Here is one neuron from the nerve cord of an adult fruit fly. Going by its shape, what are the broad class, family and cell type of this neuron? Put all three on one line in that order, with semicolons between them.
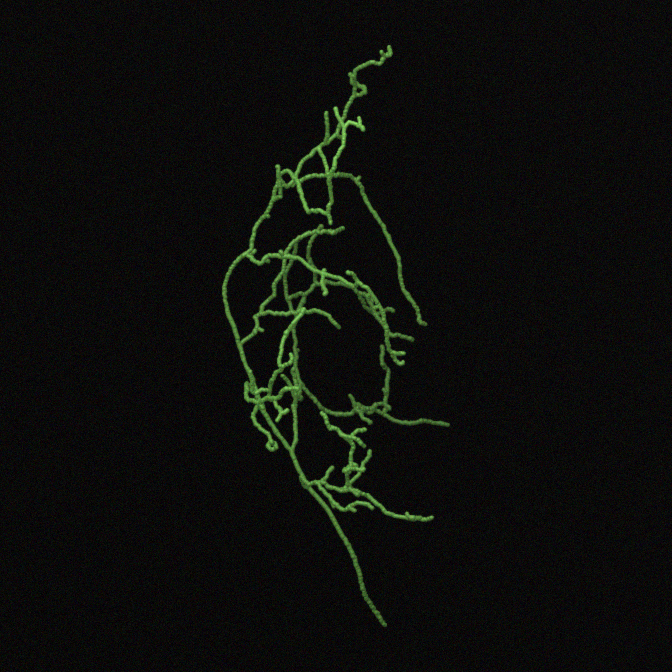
descending neuron; DNge; DNge003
